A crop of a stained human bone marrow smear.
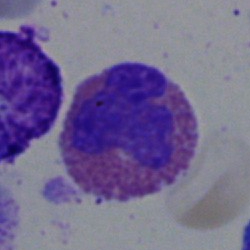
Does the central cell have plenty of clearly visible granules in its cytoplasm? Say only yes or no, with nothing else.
Yes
